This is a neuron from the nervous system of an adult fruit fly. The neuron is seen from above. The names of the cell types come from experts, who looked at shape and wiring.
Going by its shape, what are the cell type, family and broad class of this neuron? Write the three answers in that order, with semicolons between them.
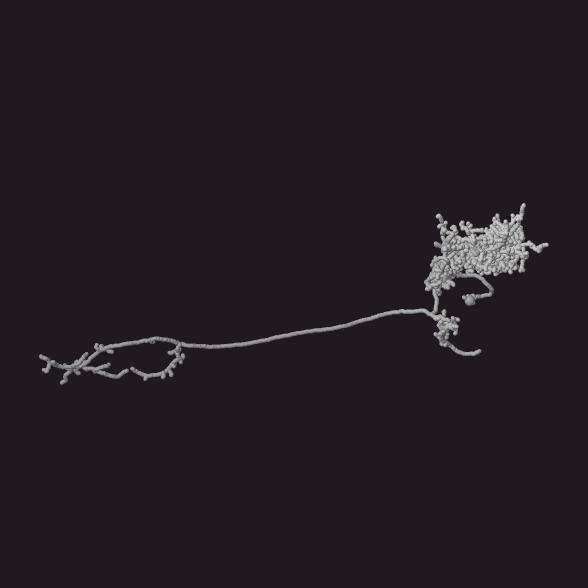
DNg111; DNg; descending neuron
